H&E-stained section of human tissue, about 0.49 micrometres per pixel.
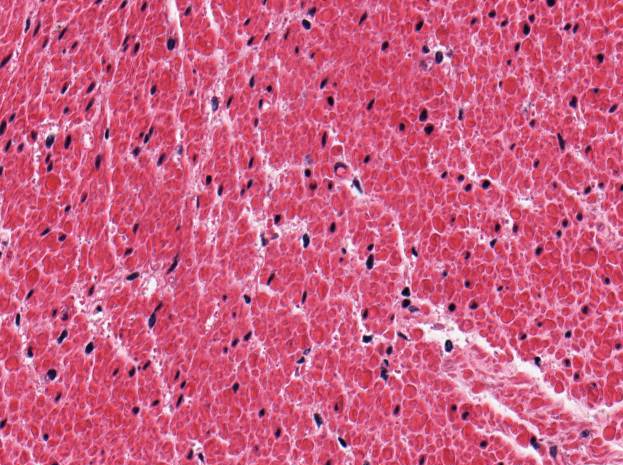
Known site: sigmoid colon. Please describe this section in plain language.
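Fibres mostly cut across: small rounded or polygonal profiles. Cytoplasm strong, even pink. Nuclei small, dark, oval, lying singly, evenly scattered across the field. No fat cells anywhere in the field.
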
